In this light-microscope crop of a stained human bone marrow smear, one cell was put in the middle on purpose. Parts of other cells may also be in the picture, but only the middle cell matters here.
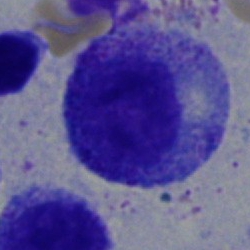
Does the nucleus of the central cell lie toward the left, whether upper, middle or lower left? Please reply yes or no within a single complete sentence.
Yes, this cell carries its nucleus toward the left side.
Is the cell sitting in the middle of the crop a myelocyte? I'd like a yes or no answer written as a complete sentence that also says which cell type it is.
Yes, in the middle of the crop is a myelocyte.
